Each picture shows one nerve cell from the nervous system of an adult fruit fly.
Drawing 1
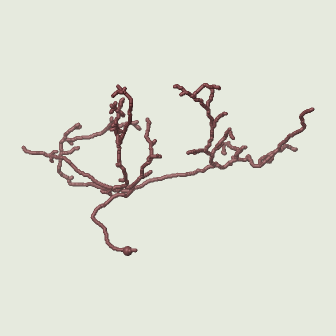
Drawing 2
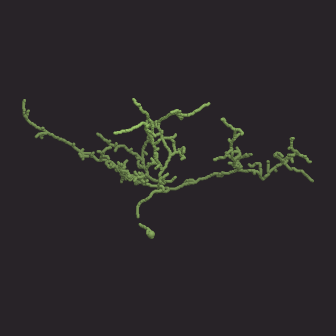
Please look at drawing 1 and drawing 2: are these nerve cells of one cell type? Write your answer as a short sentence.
They are of different cell types.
